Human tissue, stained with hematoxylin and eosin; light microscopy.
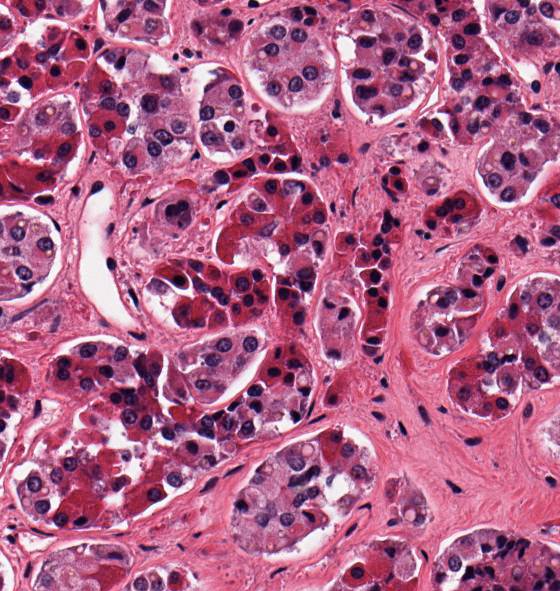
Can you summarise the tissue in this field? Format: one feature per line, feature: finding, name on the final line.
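Arrangement: rounded nests filling the field
Septa: bands of pink fibrous tissue between nests
Cytoplasm: deep red in some cells, pale lilac-grey in their neighbours
Fibrous tissue: widest toward the lower right, holding scattered spindle-shaped nuclei
Fat cells: none anywhere in the field
Name: pituitary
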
